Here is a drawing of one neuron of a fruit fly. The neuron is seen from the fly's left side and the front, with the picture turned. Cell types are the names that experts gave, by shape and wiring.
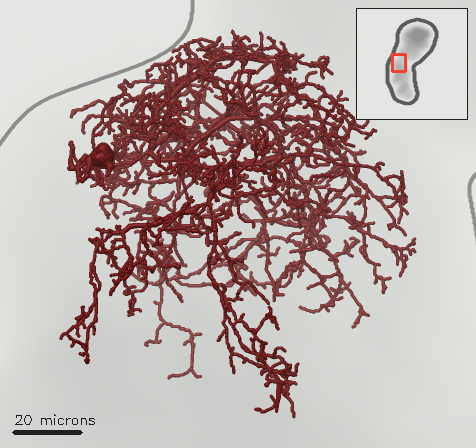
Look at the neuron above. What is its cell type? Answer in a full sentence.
The cell type is IN13A006.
